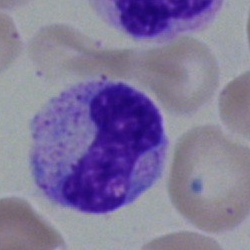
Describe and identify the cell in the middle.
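The nucleus lies toward the right side of the cell, and its chromatin is dark purple and dense. Pale lilac-grey cytoplasm holds fine pink-purple granules. This cell is a band neutrophil.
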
